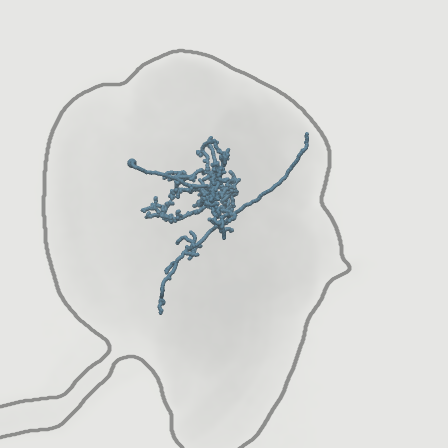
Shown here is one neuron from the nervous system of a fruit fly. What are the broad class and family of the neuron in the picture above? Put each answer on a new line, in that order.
central-brain intrinsic neuron
hemilineage SMPpv2_ventral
